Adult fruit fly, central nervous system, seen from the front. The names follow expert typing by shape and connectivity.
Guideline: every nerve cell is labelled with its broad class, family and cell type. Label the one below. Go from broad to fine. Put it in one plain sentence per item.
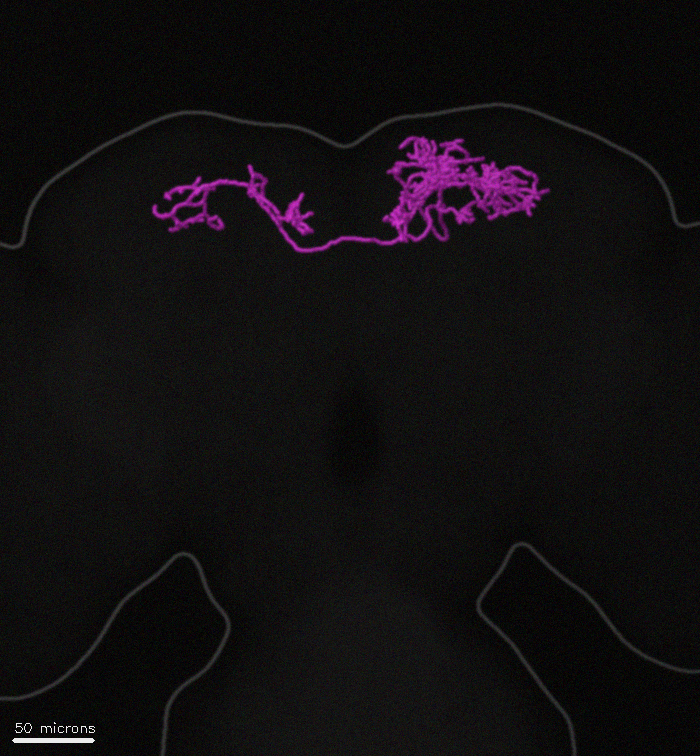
A central-brain intrinsic neuron of hemilineage SIPp1, type SIP066.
